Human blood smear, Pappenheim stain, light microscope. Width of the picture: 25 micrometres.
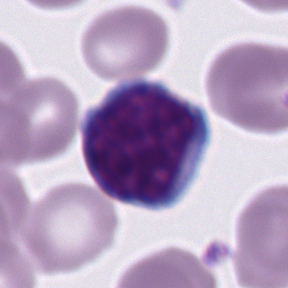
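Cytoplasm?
Thin pale blue rim only, widest at the lower right; cell about 12 micrometres across.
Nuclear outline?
Roughly round, unlobed; about 10 micrometres across, about 80% of the cell's area.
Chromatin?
Dense, dark purple, coarse clumps.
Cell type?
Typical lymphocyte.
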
